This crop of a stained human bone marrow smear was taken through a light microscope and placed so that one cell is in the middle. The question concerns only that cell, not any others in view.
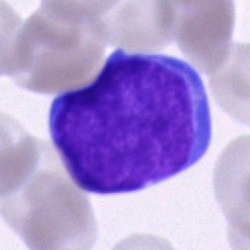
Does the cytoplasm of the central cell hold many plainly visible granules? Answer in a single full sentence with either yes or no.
No, granules are not seen anywhere in its cytoplasm.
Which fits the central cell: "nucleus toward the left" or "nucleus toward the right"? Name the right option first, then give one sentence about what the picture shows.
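Nucleus toward the left. The rim of cytoplasm is widest along the right side of the cell.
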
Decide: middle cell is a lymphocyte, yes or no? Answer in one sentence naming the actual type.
No, a lymphocyte is not what the central cell is; it is a blast.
